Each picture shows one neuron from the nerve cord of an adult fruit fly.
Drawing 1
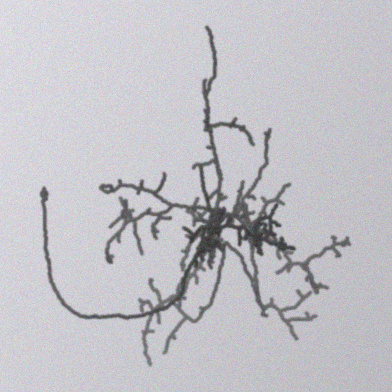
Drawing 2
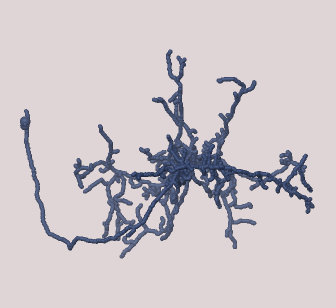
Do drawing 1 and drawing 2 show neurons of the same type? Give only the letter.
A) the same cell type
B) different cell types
A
